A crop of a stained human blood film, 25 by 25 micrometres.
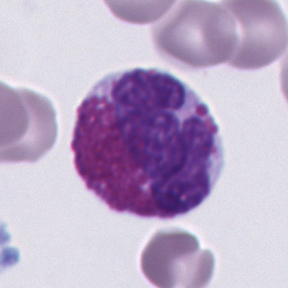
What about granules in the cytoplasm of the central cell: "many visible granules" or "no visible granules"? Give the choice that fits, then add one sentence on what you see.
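Many visible granules. Coarse granules crowd the cytoplasm on the left side of the cell.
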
